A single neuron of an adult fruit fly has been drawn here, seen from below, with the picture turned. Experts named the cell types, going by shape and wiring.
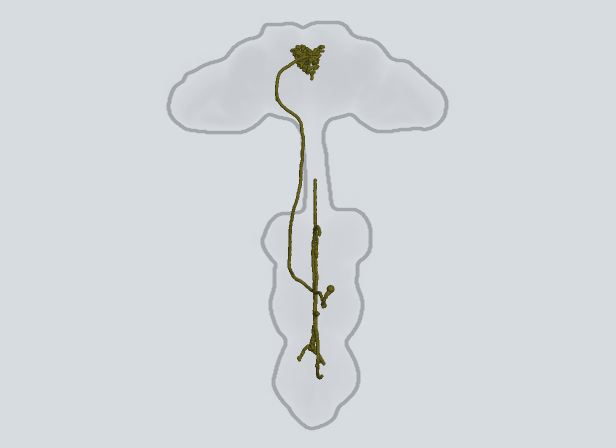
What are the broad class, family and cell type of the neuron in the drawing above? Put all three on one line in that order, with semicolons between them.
ascending neuron; hemilineage 27X; AN27X018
